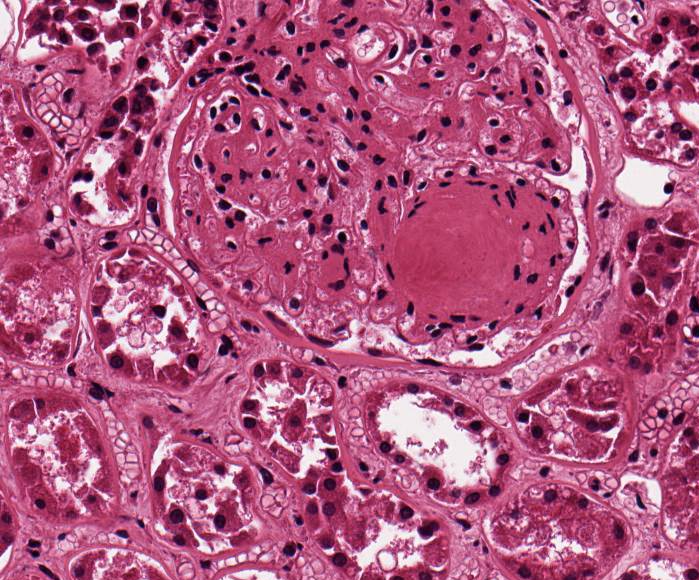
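Renal cortex: a large rounded glomerulus in a thin capsule sits at upper centre, tubules packed around it. Its pink mass appears rimmed by a thin layer of flattened dark nuclei. Many tubular cells, clearest at left and bottom, show clear, finely vacuolated, honeycomb cytoplasm.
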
